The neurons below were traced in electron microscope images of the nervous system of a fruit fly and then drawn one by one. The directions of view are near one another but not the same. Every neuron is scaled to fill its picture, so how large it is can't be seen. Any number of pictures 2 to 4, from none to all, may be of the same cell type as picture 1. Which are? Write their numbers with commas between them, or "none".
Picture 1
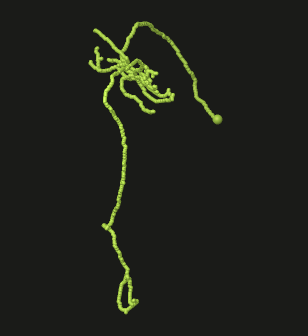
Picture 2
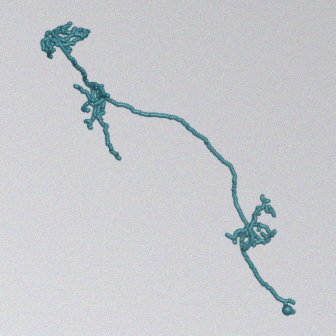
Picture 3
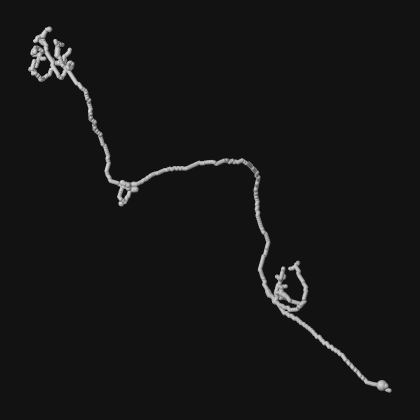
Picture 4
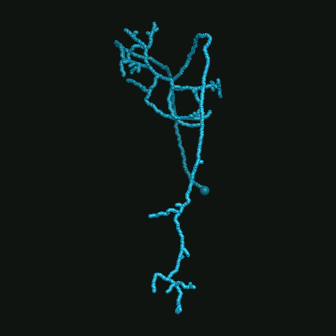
4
